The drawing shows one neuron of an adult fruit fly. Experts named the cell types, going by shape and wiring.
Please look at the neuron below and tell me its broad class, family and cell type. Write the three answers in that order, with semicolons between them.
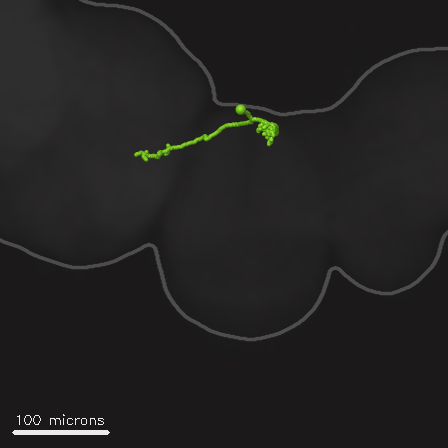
visual projection neuron; LPC; LPC1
